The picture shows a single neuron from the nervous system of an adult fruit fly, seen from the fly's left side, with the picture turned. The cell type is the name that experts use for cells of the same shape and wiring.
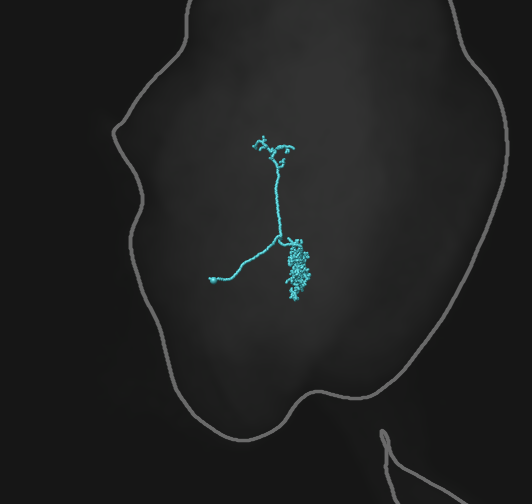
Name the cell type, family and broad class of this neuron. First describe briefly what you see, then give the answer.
The cell body is in the middle of the picture. As drawn here it is taller than it is wide. The cell type is LC15. The family is LC. It is a visual projection neuron.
